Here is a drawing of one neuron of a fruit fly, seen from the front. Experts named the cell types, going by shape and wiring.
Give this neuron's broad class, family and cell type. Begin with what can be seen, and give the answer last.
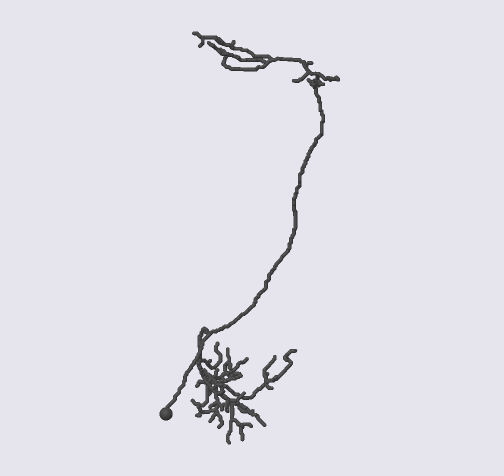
Dozens of branch ends can be seen. As drawn here it is taller than it is wide. Its broad class is visual projection neuron. Its family is hemilineage VPNv2. The cell type is LC16.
